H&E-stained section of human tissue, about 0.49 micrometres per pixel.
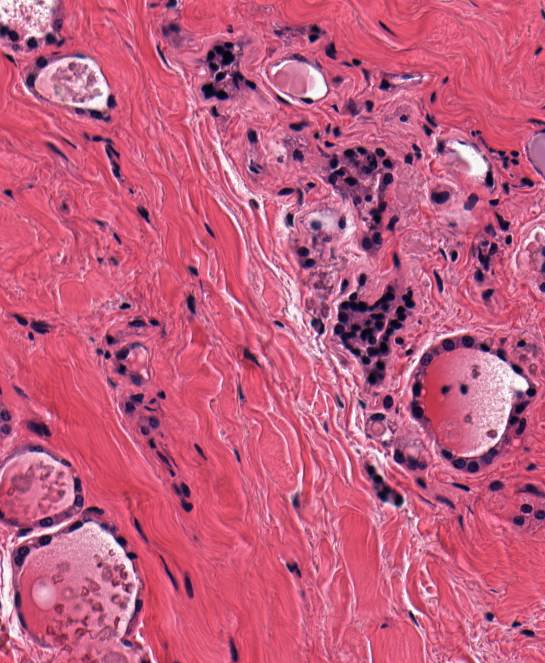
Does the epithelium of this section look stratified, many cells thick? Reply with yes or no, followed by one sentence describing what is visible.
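No. The rounded spaces are lined by a single layer of cuboidal cells with dark round nuclei.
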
